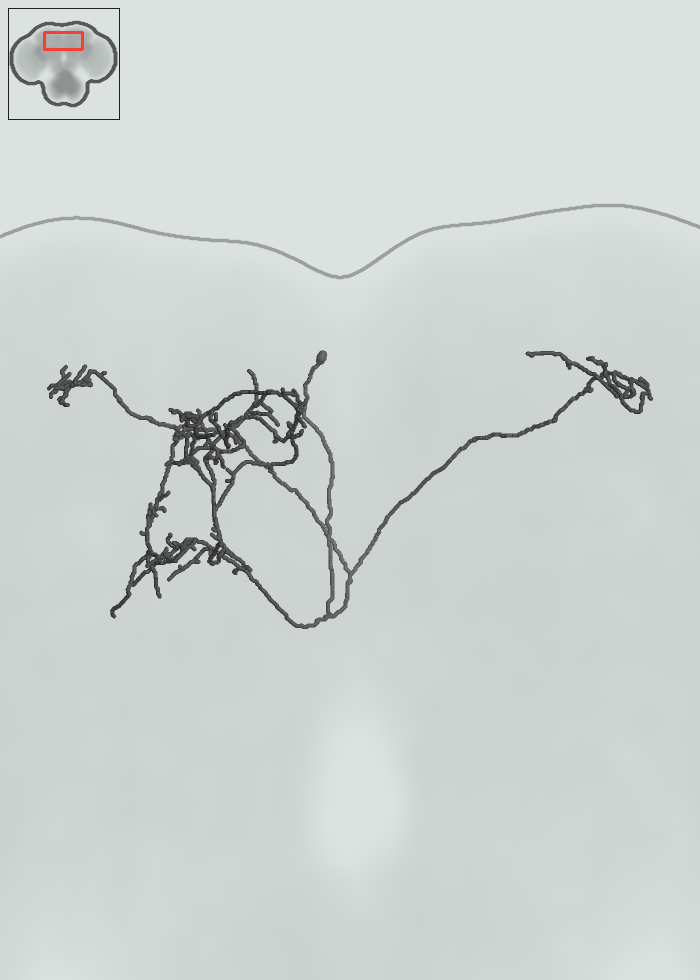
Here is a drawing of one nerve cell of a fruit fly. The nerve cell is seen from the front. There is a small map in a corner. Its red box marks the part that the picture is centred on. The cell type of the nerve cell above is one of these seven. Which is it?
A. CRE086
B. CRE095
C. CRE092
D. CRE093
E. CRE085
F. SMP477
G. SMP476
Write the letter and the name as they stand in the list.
F. SMP477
